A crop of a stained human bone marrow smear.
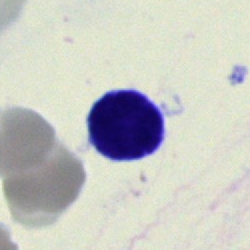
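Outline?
Round and smooth.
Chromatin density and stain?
Dense, very dark purple.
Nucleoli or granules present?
None: no nucleoli are visible in the nucleus, and no granules are seen in the cell.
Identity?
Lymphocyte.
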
